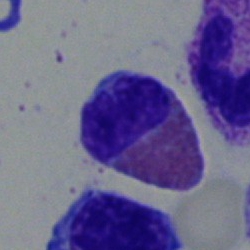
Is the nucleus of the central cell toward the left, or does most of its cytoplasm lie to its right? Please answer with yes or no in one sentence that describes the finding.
Yes, it is to the right of the nucleus that most cytoplasm lies.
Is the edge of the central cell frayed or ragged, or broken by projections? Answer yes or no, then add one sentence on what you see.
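No. The cell outline is smooth and oval, tapering slightly toward the lower right.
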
